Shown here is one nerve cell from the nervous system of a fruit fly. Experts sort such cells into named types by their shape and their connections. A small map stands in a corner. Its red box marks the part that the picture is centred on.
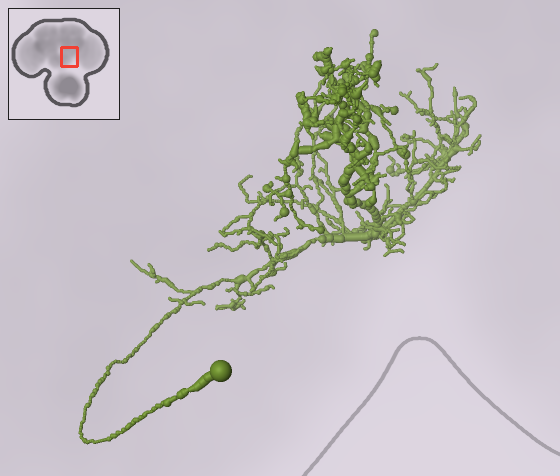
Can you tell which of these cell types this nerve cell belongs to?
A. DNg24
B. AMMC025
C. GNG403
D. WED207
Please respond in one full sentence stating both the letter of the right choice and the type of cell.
Of all the options, it is D, WED207, that is the nerve cell's cell type.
